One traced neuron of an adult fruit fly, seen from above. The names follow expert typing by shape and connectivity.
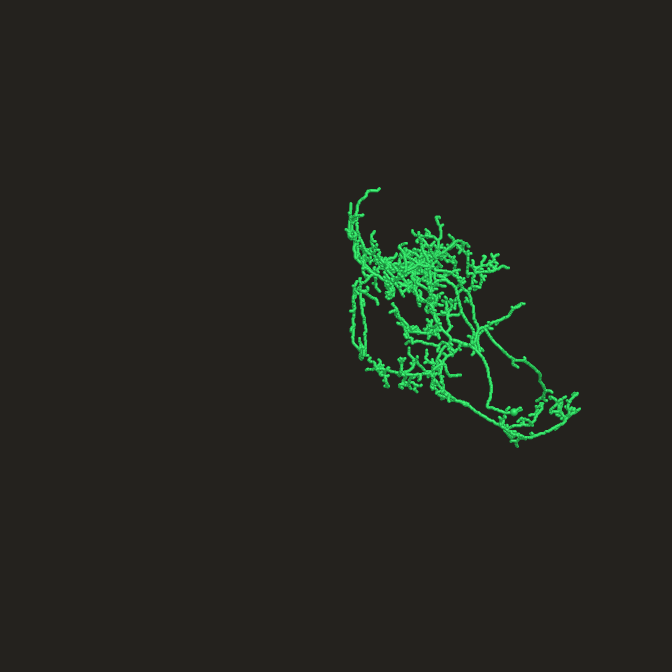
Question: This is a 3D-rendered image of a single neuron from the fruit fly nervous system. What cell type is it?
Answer: SMP237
